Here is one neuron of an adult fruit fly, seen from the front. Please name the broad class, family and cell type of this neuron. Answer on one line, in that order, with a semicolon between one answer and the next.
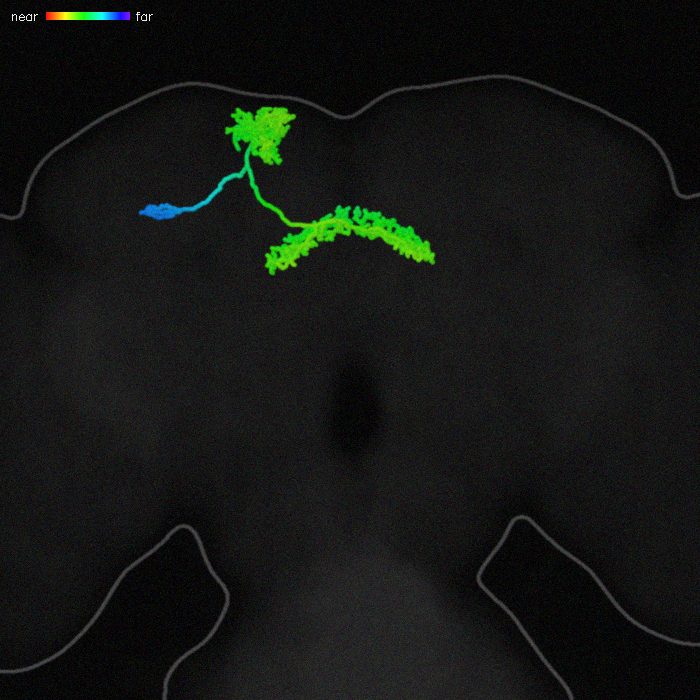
central-brain intrinsic neuron; hemilineage DL1_dorsal; FB6A_a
